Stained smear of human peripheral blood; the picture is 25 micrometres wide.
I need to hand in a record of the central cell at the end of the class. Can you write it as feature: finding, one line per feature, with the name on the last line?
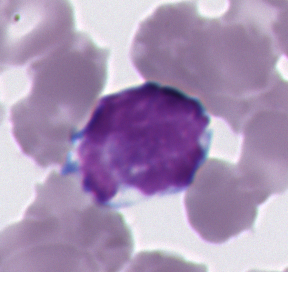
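Nuclear size: nearly fills the whole cell
Rim: only a very thin band of cytoplasm is visible
Colour: the cytoplasm you can see is pale blue
Position: it shows mainly along the lower left edge of the cell
Answer: typical lymphocyte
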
